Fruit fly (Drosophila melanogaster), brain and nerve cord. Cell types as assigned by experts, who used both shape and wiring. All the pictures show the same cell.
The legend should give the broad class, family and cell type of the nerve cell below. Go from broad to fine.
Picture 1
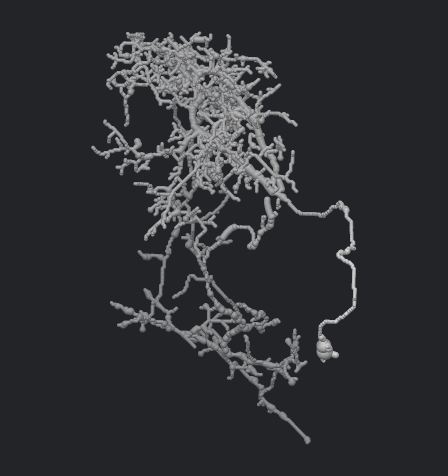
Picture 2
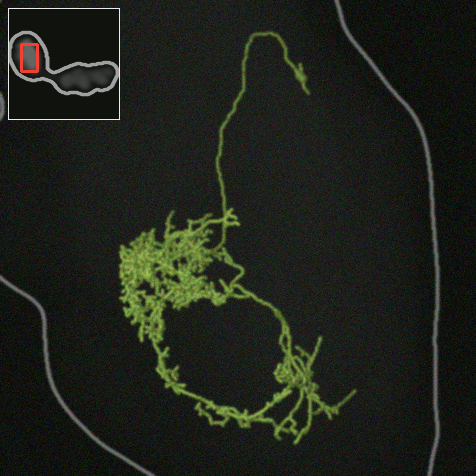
central-brain intrinsic neuron; hemilineage DM1_antero_ventral; VES048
